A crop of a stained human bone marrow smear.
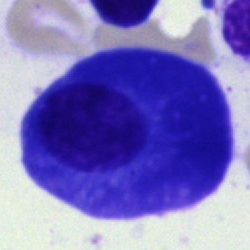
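Plasma cell at the centre of a stained human bone marrow smear under the light microscope. Chromatin dark purple and dense. Cytoplasm abundant and deep blue, with a slightly paler area just to the right of the nucleus. Small pale dots scattered through the cytoplasm, most clearly in its lower part.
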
